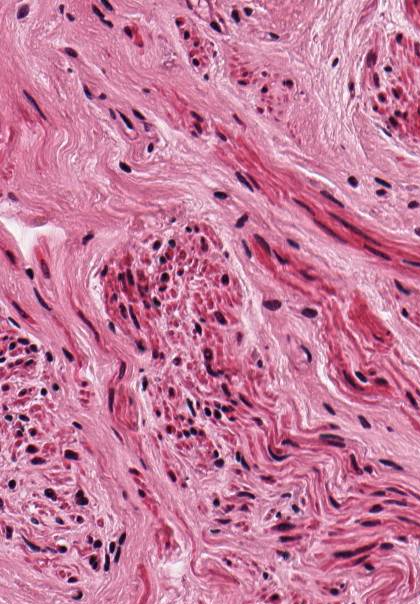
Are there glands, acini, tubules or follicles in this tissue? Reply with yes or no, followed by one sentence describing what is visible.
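No. The field contains no epithelium and no glands.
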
